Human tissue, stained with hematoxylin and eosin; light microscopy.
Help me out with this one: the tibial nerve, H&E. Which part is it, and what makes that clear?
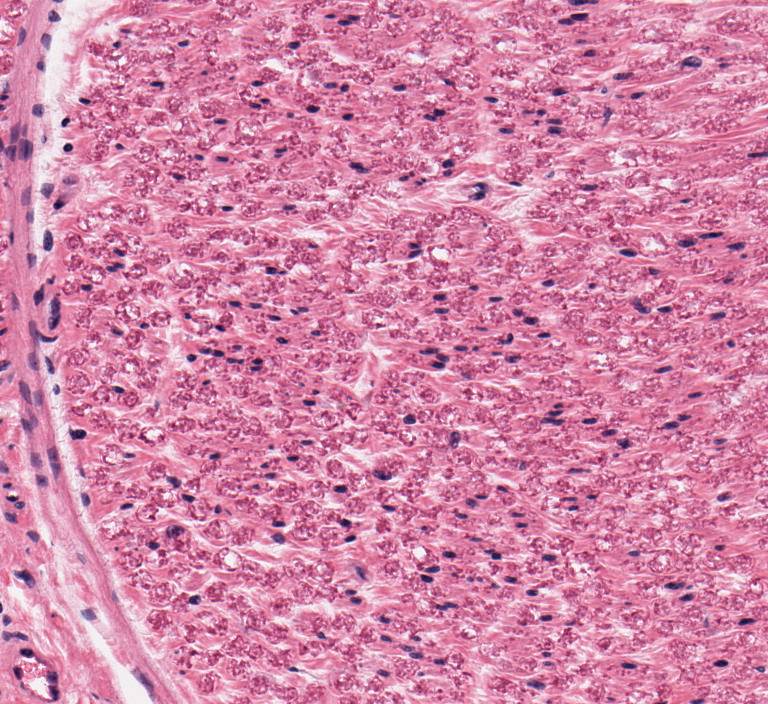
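That's a nerve fascicle: one big bundle of closely packed small round profiles over most of the field. On the left, the curved band is perineurium, several thin layers with flattened nuclei parallel to the edge.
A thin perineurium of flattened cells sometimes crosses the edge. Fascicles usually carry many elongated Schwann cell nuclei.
Here, small dark elongated or crescent-shaped nuclei sit evenly across the bundle.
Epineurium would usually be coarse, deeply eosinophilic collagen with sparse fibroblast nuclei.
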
